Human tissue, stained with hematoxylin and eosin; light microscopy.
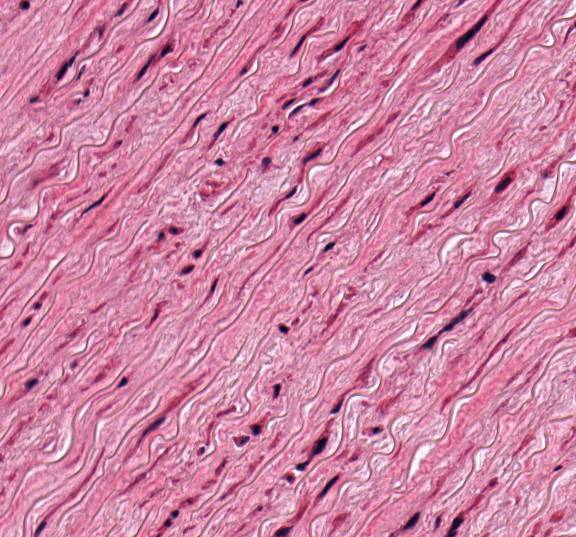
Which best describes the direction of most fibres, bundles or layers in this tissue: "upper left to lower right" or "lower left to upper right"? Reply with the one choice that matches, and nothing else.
Lower left to upper right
